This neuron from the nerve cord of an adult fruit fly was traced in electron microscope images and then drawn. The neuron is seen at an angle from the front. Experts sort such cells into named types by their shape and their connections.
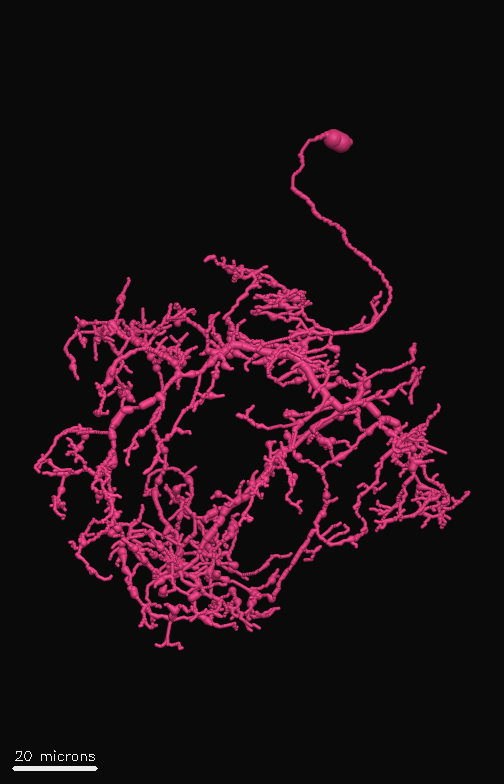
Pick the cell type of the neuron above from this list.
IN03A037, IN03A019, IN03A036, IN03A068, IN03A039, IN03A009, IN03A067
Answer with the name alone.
IN03A019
